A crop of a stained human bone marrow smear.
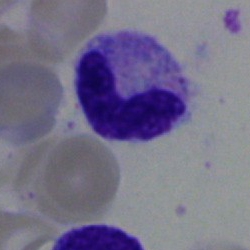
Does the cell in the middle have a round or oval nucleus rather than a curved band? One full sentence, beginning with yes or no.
No, the nucleus of this cell is a bent band with no separate lobes.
